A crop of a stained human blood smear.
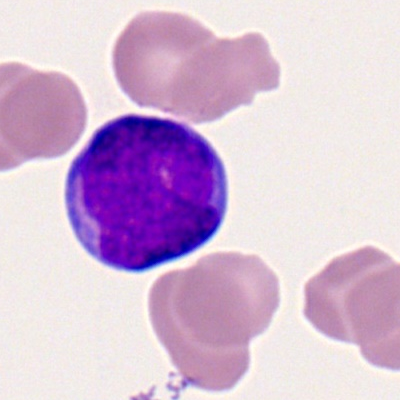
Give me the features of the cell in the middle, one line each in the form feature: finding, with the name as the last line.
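Outline: round, smooth
Nucleus: fills almost whole cell
Cytoplasm: thin rim only
Cytoplasm position: mainly along left edge
Name: myeloblast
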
